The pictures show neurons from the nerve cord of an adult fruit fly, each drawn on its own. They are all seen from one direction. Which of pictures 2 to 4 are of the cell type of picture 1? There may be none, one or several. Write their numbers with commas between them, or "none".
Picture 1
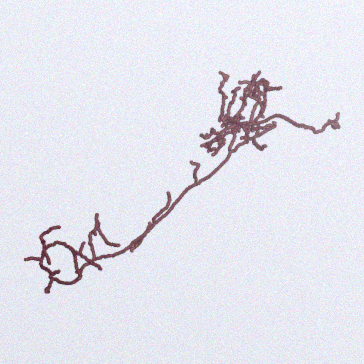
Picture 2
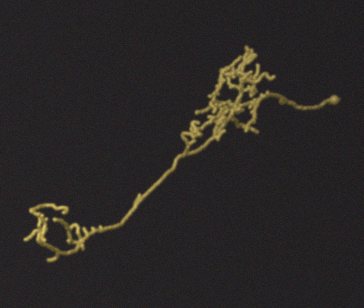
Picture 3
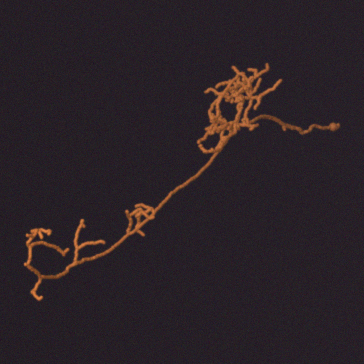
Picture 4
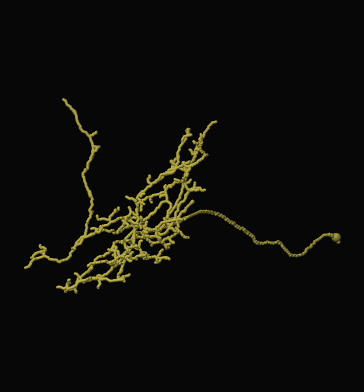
2, 3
